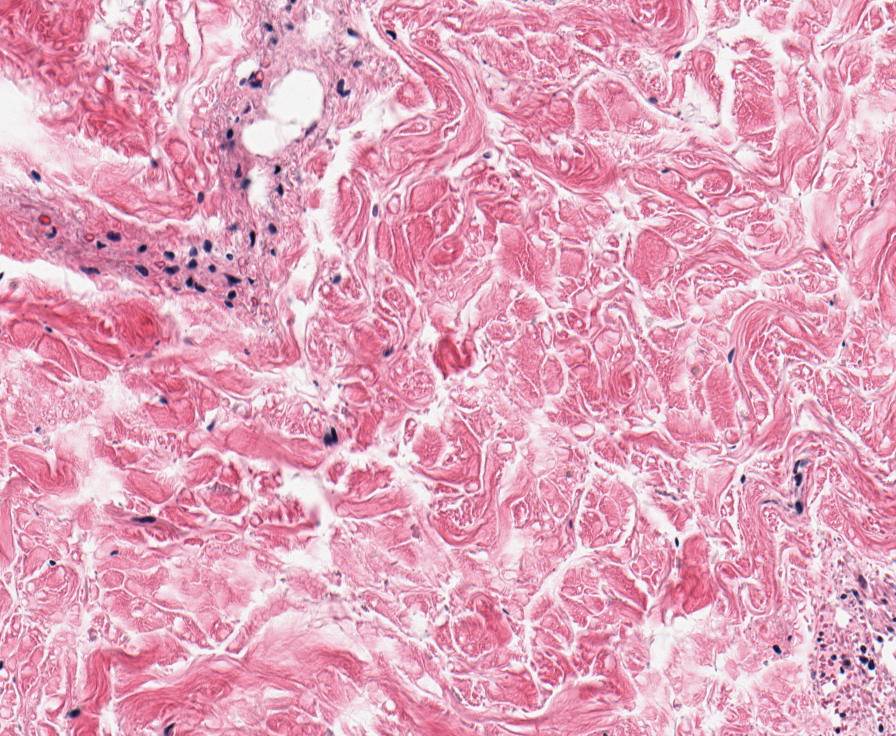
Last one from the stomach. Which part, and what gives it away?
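Answer: dense connective tissue. Dense eosinophilic fibre bundles occupy almost the entire field, running in many directions and cut both lengthwise and across. The bundles are broad and wavy and interlace with one another.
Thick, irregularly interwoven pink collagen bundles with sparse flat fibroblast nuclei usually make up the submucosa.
Nuclei among the bundles are sparse, small, dark and mostly elongated.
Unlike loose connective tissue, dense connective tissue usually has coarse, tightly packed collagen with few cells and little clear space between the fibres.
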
